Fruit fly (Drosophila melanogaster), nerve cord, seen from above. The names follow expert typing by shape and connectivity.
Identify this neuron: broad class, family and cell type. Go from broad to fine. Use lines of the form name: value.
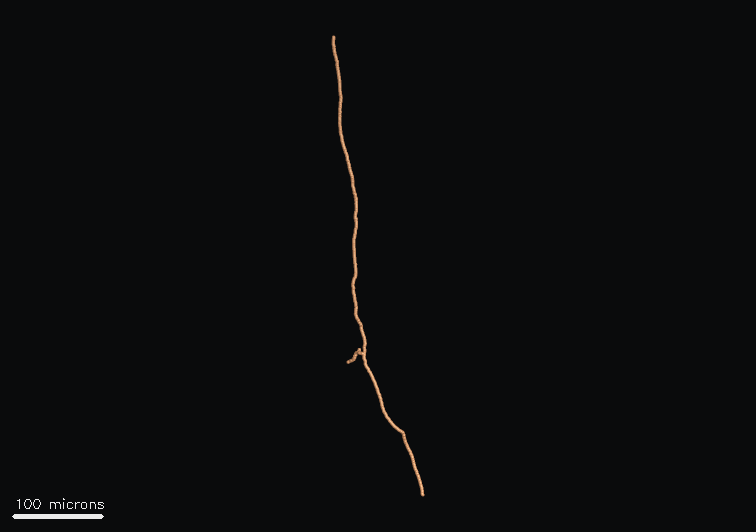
broad class: sensory neuron entering the nerve cord
family: class mechanosensory proprioceptive
cell type: SApp05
